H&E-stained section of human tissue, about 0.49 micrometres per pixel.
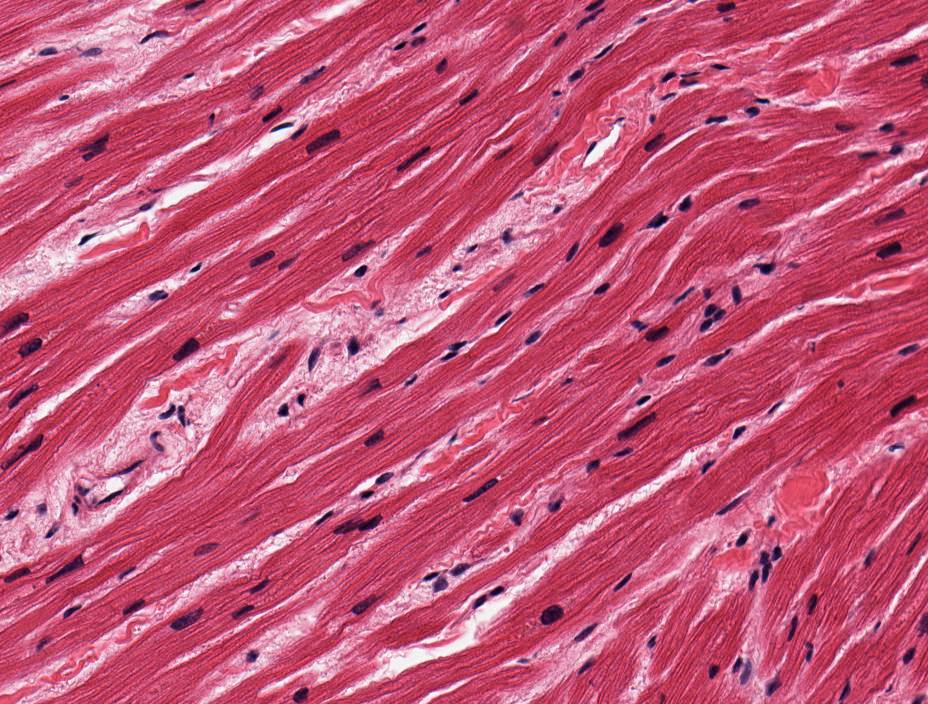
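Atrial appendage of the heart. Muscle fibres run parallel, diagonally from lower left to upper right, across the whole field; they branch and join neighbouring fibres. Oval nuclei lie singly in the centre of the fibres, whose cytoplasm is deep pink and finely fibrillar along their length.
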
